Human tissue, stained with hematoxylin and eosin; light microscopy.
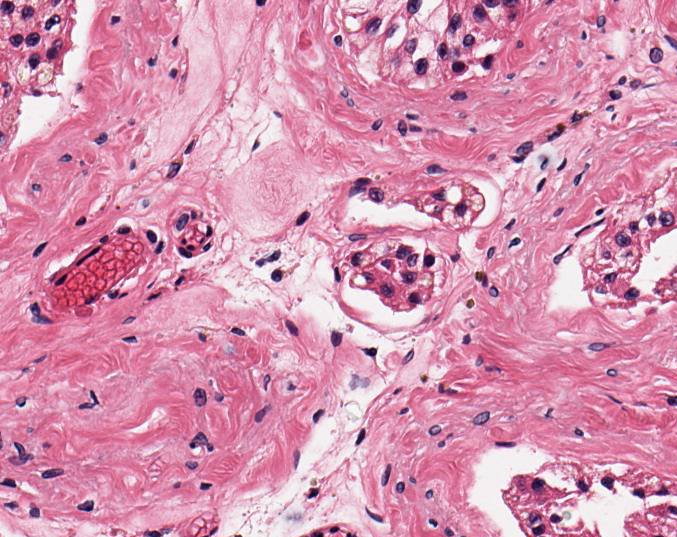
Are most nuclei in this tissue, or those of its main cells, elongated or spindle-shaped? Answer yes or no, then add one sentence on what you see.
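No. The cells in the clusters have round, dark nuclei and pale, vacuolated cytoplasm.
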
